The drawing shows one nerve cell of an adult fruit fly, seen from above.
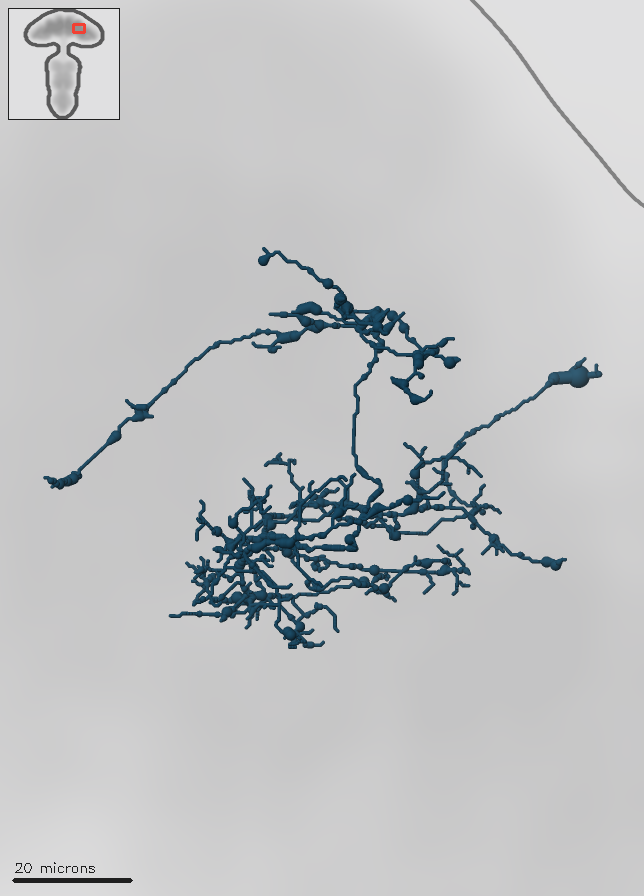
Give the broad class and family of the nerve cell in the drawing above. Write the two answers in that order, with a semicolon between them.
central-brain intrinsic neuron; hemilineage LHa2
